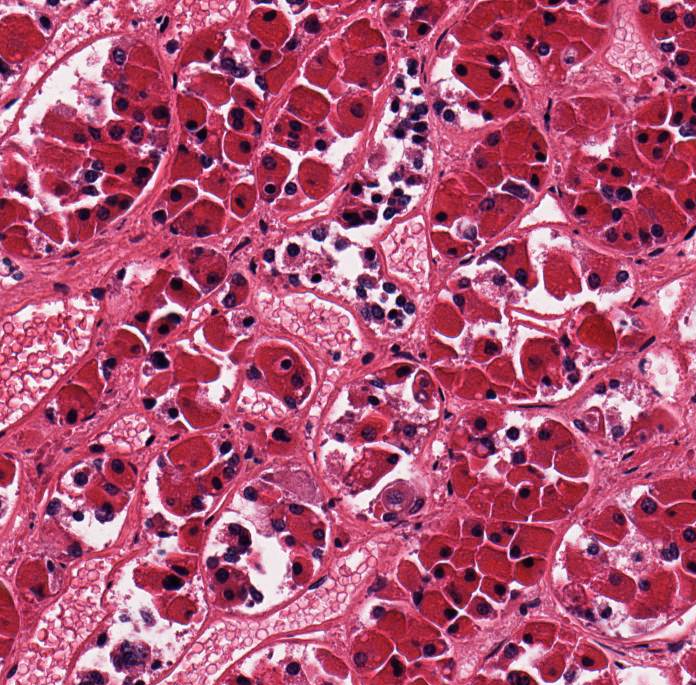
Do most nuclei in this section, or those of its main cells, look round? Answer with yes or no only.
Yes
